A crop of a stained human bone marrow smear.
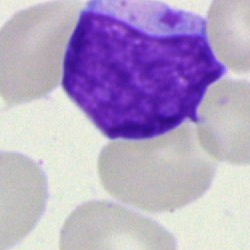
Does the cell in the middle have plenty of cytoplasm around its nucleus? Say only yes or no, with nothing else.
No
